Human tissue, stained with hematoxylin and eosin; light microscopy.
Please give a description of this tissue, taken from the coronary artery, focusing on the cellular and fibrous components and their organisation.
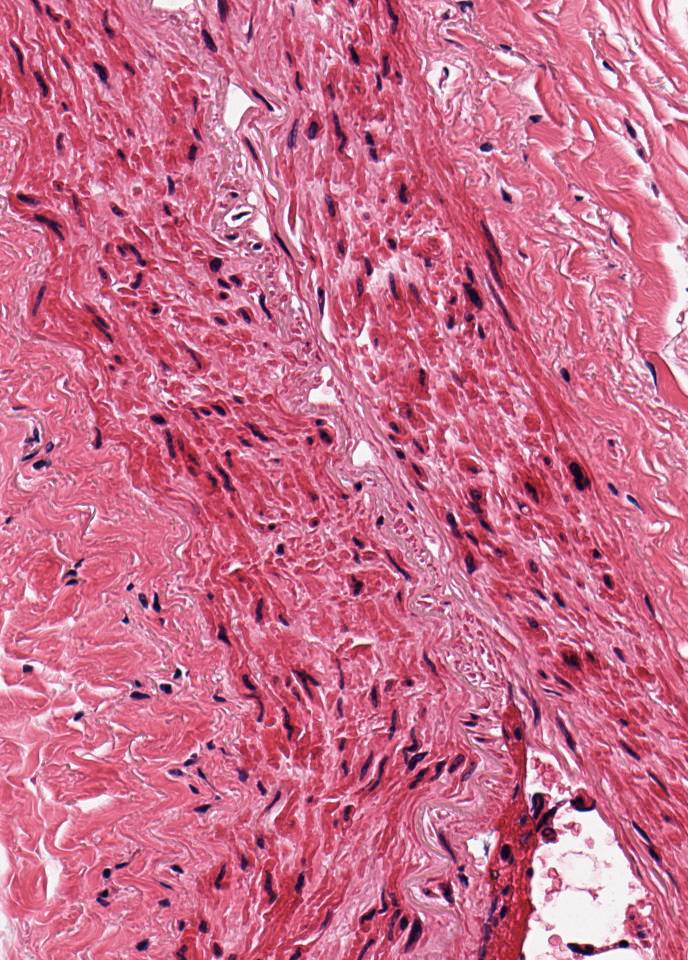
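The band crossing obliquely from upper left to lower right is densely cellular and deeply eosinophilic. Inside it, the cells lie in bundles of smooth muscle with elongated, cigar-shaped nuclei. Notice their cytoplasm stains a darker pink than the surrounding collagen. Down at the lower left, the tissue is wavy collagen with only sparse nuclei.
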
